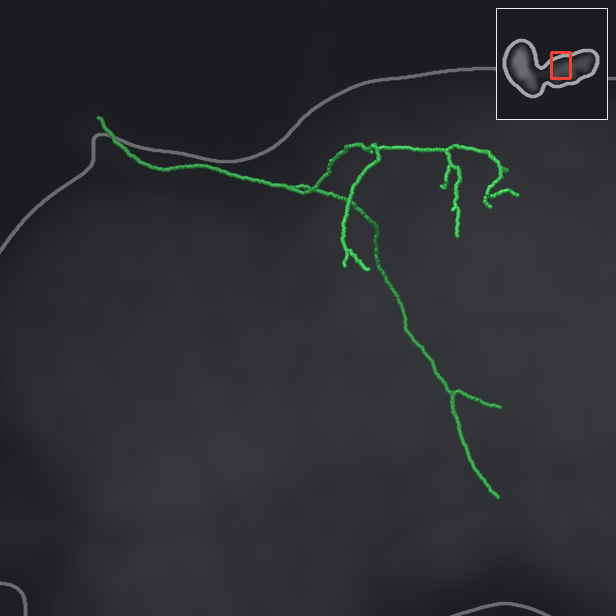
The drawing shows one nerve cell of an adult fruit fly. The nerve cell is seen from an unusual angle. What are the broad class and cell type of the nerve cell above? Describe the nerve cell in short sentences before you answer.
It is in the nerve cord and does not reach the brain. The drawing shows no cell body. There are a dozen or fewer branch ends. This is a sensory neuron entering the nerve cord. Its cell type is SNxx26.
